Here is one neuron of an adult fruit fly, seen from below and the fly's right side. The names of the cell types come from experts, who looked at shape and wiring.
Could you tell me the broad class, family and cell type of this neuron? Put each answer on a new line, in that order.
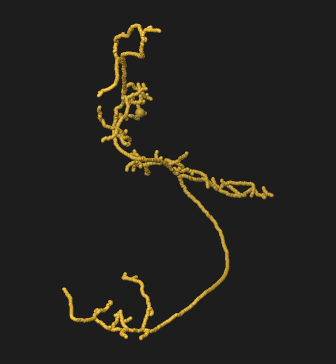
central-brain intrinsic neuron
hemilineage SMPpm1
SMP461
